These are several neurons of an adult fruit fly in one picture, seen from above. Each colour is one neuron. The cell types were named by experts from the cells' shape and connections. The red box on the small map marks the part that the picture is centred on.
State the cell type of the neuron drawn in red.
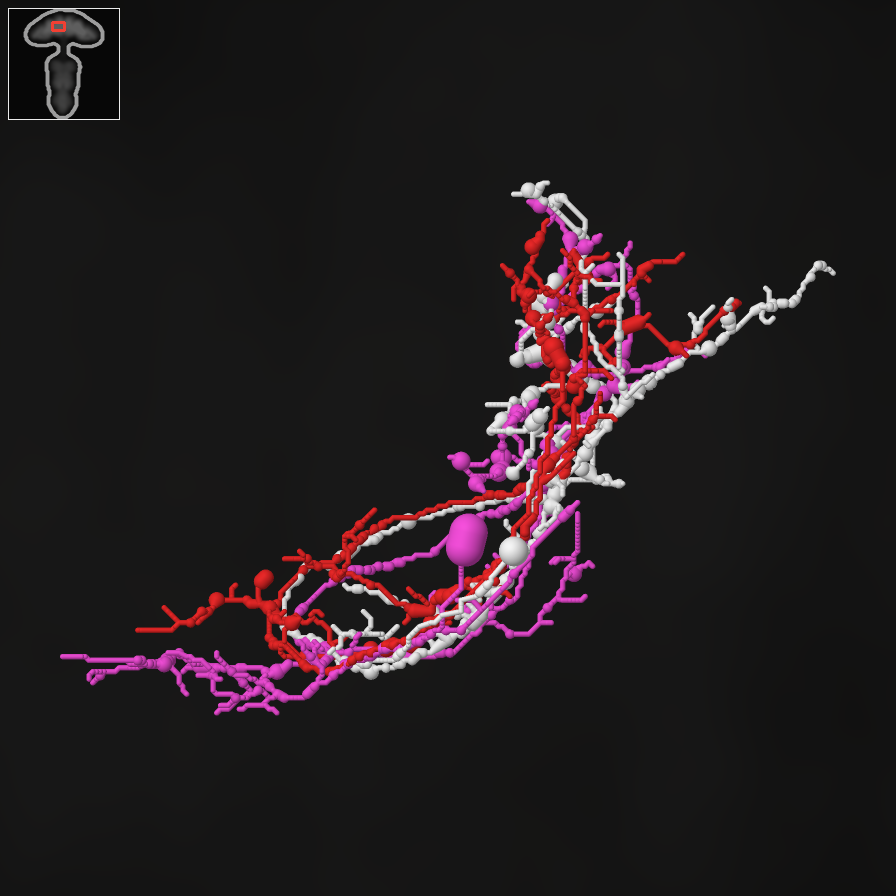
SMP354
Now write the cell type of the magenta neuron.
SMP356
